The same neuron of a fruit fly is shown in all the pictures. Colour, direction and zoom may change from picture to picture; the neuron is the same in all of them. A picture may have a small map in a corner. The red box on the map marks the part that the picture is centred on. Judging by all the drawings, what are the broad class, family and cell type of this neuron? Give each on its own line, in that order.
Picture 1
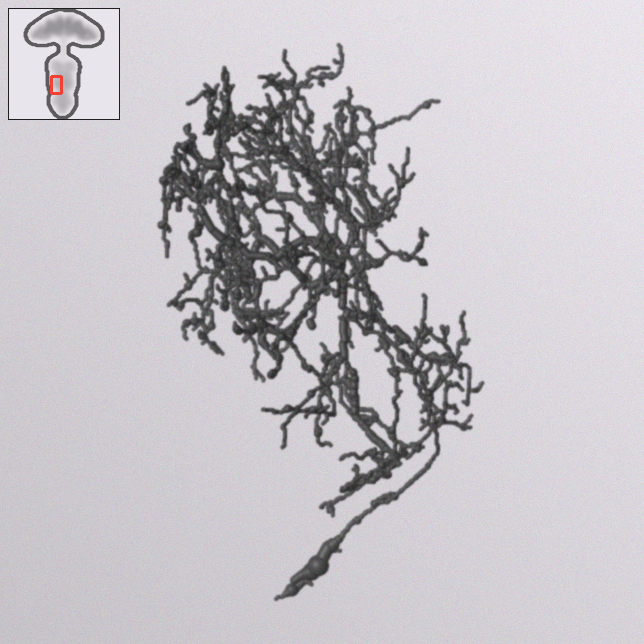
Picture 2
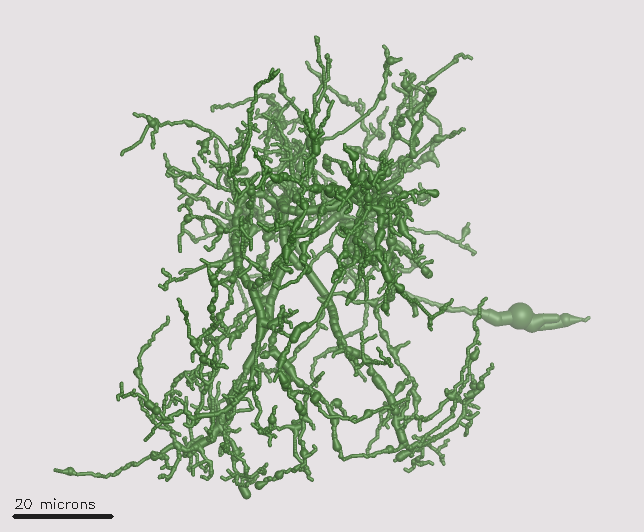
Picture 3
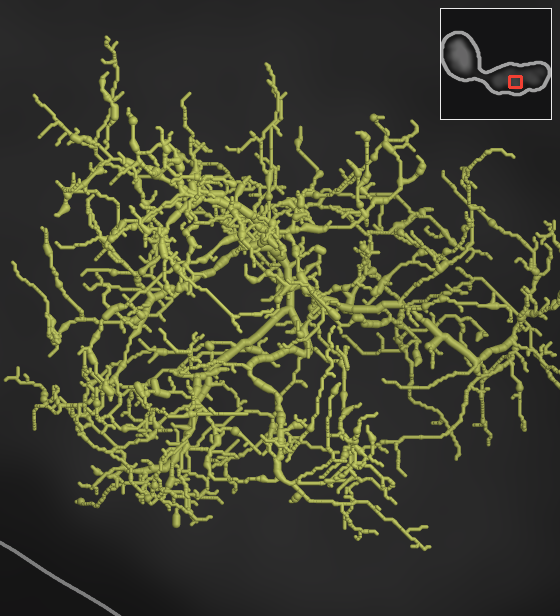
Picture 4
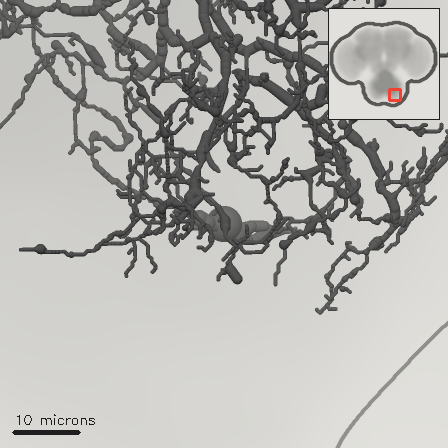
nerve-cord intrinsic neuron
hemilineage 21A
IN21A014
